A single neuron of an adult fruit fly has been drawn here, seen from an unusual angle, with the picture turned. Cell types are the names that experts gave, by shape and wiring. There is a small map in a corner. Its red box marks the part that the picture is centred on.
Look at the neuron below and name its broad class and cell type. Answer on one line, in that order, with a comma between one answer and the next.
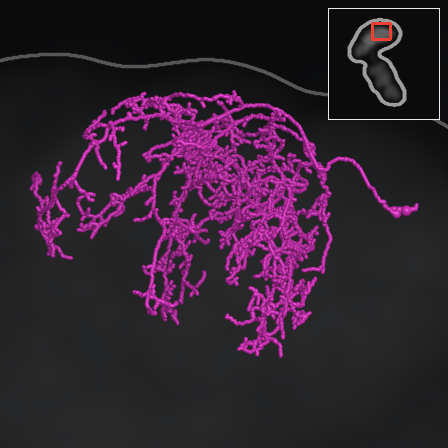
central-brain intrinsic neuron, AVLP440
